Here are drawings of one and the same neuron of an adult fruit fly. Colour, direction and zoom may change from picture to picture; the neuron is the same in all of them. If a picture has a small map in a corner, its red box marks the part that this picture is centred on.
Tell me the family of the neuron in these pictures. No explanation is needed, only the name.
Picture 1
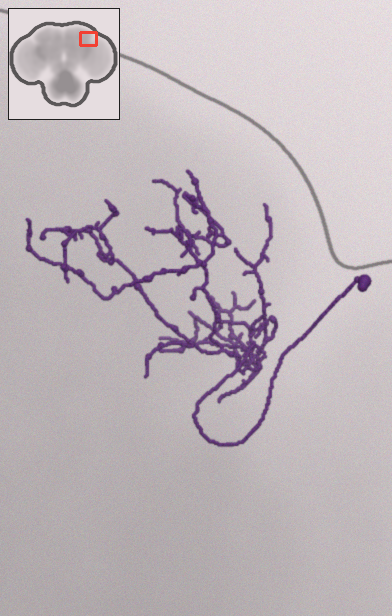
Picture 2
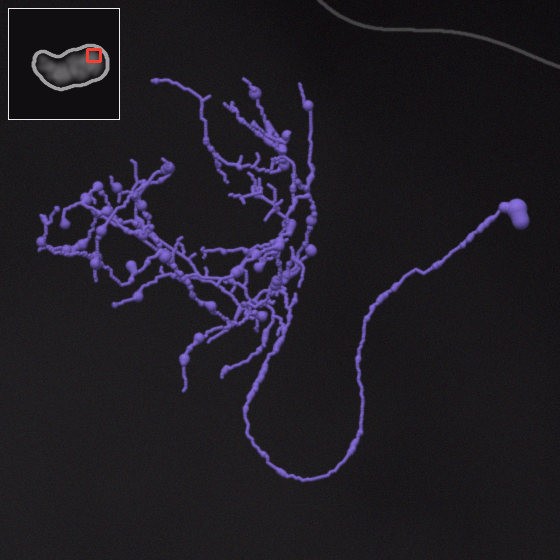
hemilineage LHl4_dorsal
